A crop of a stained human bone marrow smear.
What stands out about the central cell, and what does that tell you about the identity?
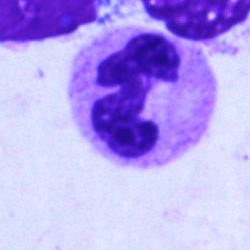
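The central cell has a round, smooth outline. Its nucleus is an elongated band folded on itself, with narrowed parts. The chromatin is dense, dark purple and clumped, and the cytoplasm shows no vacuoles. This is a segmented neutrophil.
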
